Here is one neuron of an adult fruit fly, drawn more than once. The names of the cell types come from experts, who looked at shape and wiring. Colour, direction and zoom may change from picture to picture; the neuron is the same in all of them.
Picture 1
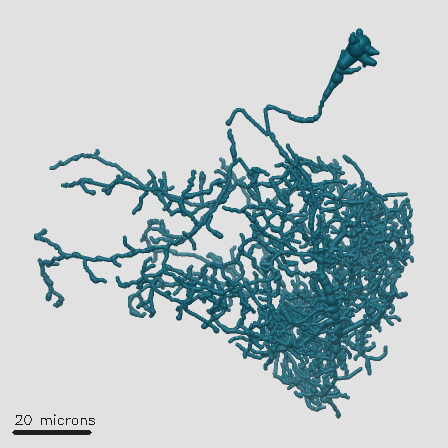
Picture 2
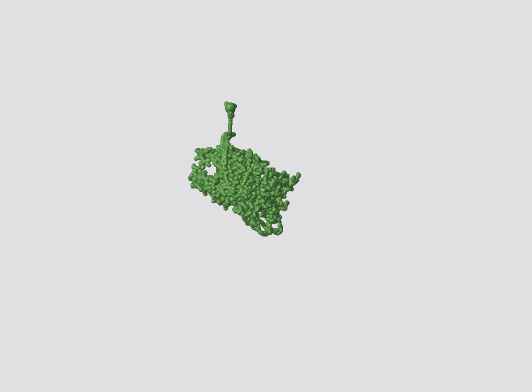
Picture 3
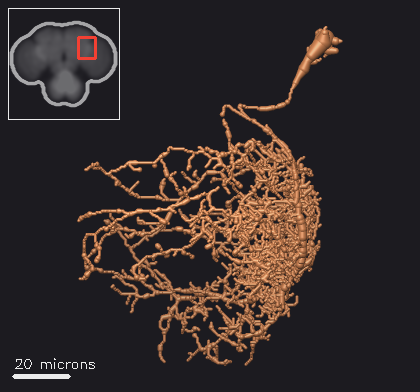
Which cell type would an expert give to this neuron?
AVLP435_a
